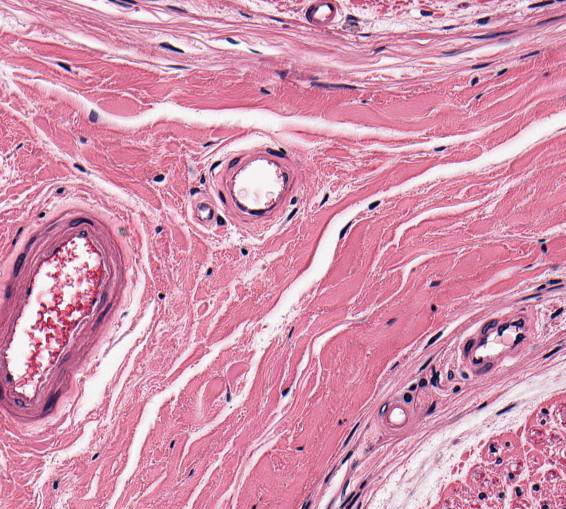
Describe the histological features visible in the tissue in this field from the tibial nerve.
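Closely packed, strongly eosinophilic collagen bundles, with little ground substance between them, fill most of the field. Sparse, small, dark, elongated fibroblast nuclei lie singly between the bundles. Upper centre: a small round vessel with a concentric wall and an empty lumen, lined by flattened endothelial nuclei.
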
